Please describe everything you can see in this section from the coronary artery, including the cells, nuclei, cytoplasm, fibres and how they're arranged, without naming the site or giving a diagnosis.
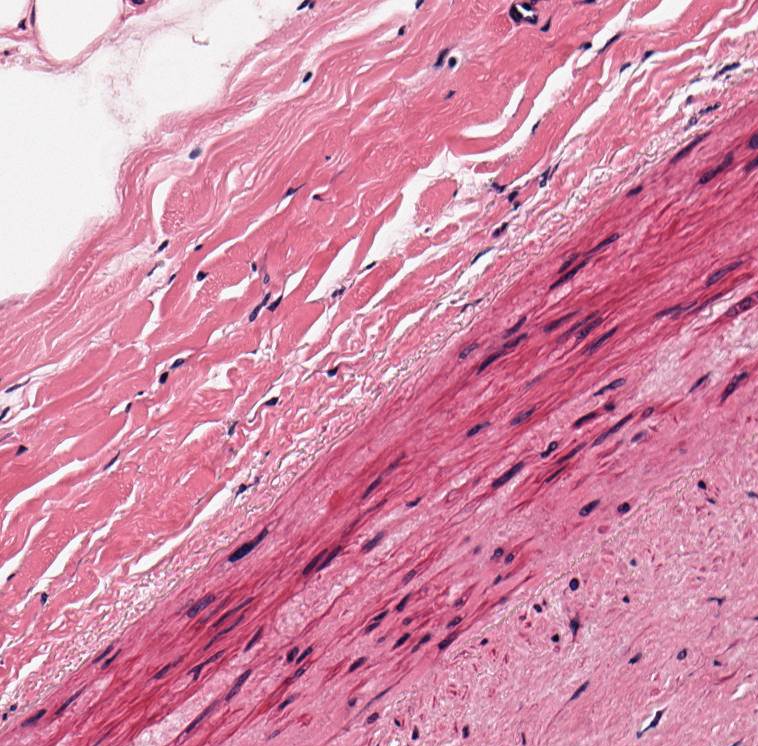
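Three layers, running diagonally from lower left to upper right. Upper left is collagen with sparse small dark nuclei. Middle band is closely packed spindle cells, elongated nuclei parallel to the band. Lower right is pale pink, finely fibrillar, with scattered small nuclei.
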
